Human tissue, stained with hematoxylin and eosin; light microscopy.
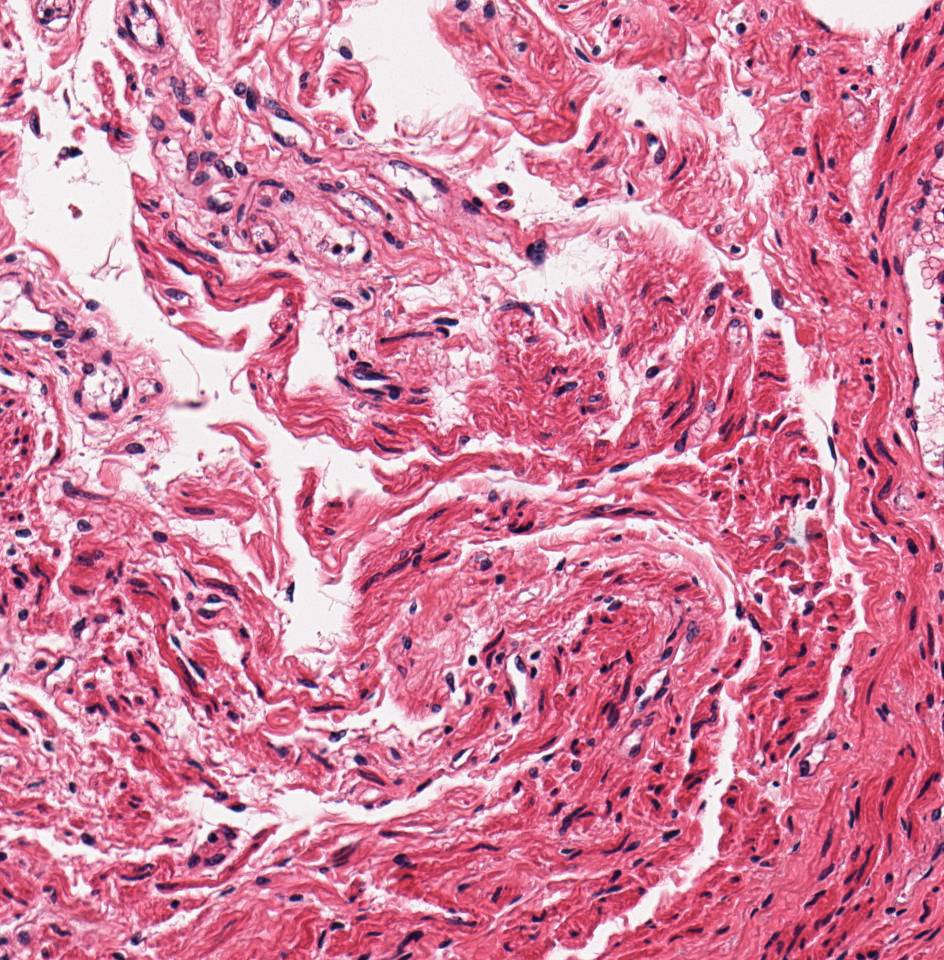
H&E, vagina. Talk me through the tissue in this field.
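Taking each feature in turn, the field is built of smooth muscle bundles that interlace and curve in different directions. Along the right edge, the fibres run vertically from top to bottom. Nuclei are elongated, spindle-shaped and dark blue-purple. Cytoplasm stains a strong pink with eosin.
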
